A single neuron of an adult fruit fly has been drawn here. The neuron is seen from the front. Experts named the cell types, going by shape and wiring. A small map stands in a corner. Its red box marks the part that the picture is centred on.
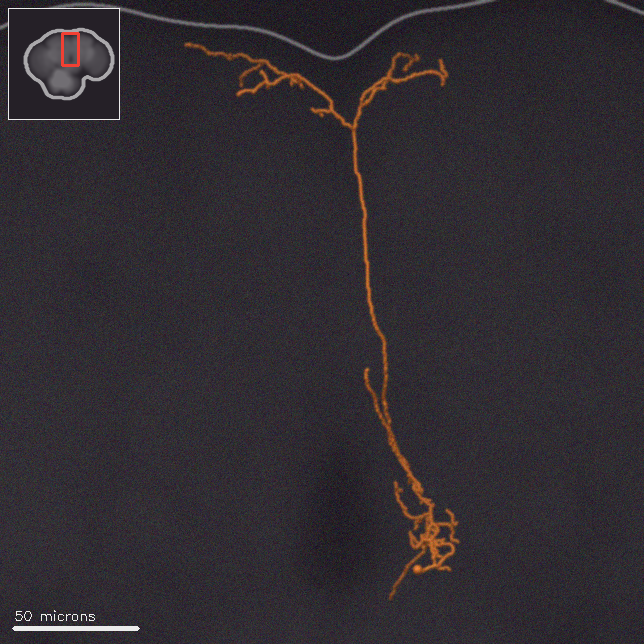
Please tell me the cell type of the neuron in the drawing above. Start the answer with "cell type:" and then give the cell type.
cell type: CB1008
